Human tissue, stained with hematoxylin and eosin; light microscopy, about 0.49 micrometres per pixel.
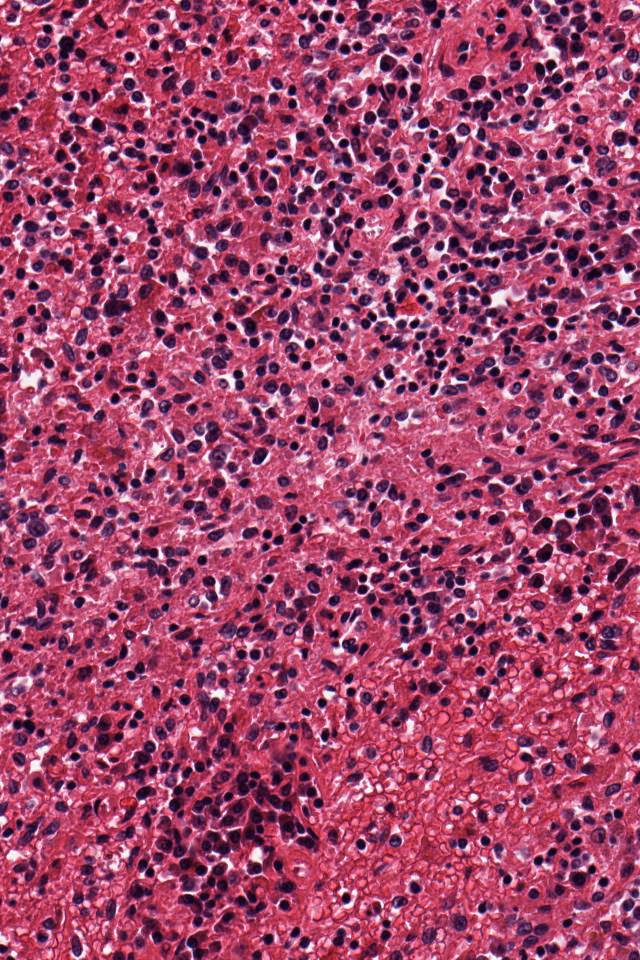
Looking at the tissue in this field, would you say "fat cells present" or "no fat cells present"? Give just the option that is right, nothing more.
No fat cells present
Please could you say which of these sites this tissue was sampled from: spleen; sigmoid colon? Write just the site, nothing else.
spleen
